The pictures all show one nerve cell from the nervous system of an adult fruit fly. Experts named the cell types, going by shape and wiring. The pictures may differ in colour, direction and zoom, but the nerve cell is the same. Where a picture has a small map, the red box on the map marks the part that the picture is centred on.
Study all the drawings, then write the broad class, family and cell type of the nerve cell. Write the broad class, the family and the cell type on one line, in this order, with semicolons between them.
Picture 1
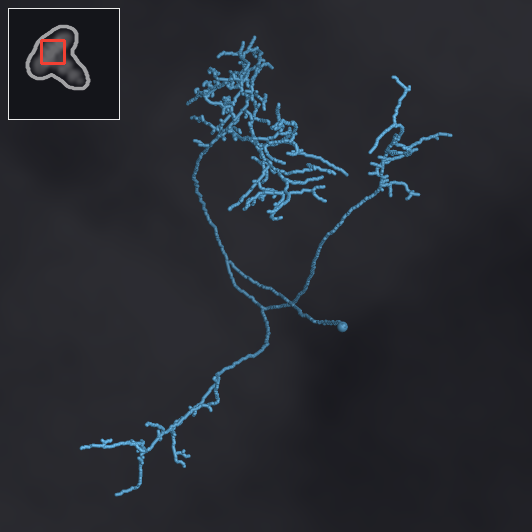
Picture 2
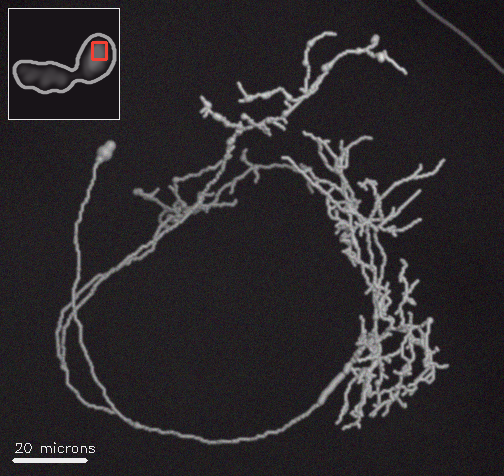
central-brain intrinsic neuron; hemilineage DM1_antero_dorsal; CRE093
